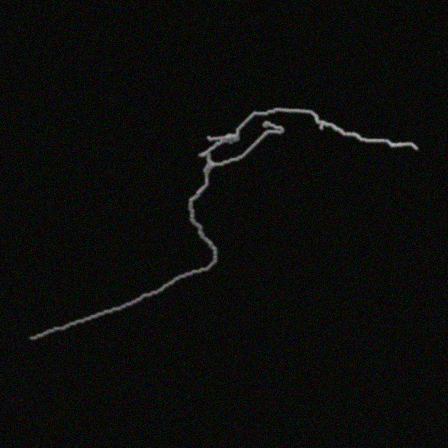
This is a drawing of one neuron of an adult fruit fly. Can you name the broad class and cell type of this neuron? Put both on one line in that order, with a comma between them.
sensory neuron entering the nerve cord, SNxx22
